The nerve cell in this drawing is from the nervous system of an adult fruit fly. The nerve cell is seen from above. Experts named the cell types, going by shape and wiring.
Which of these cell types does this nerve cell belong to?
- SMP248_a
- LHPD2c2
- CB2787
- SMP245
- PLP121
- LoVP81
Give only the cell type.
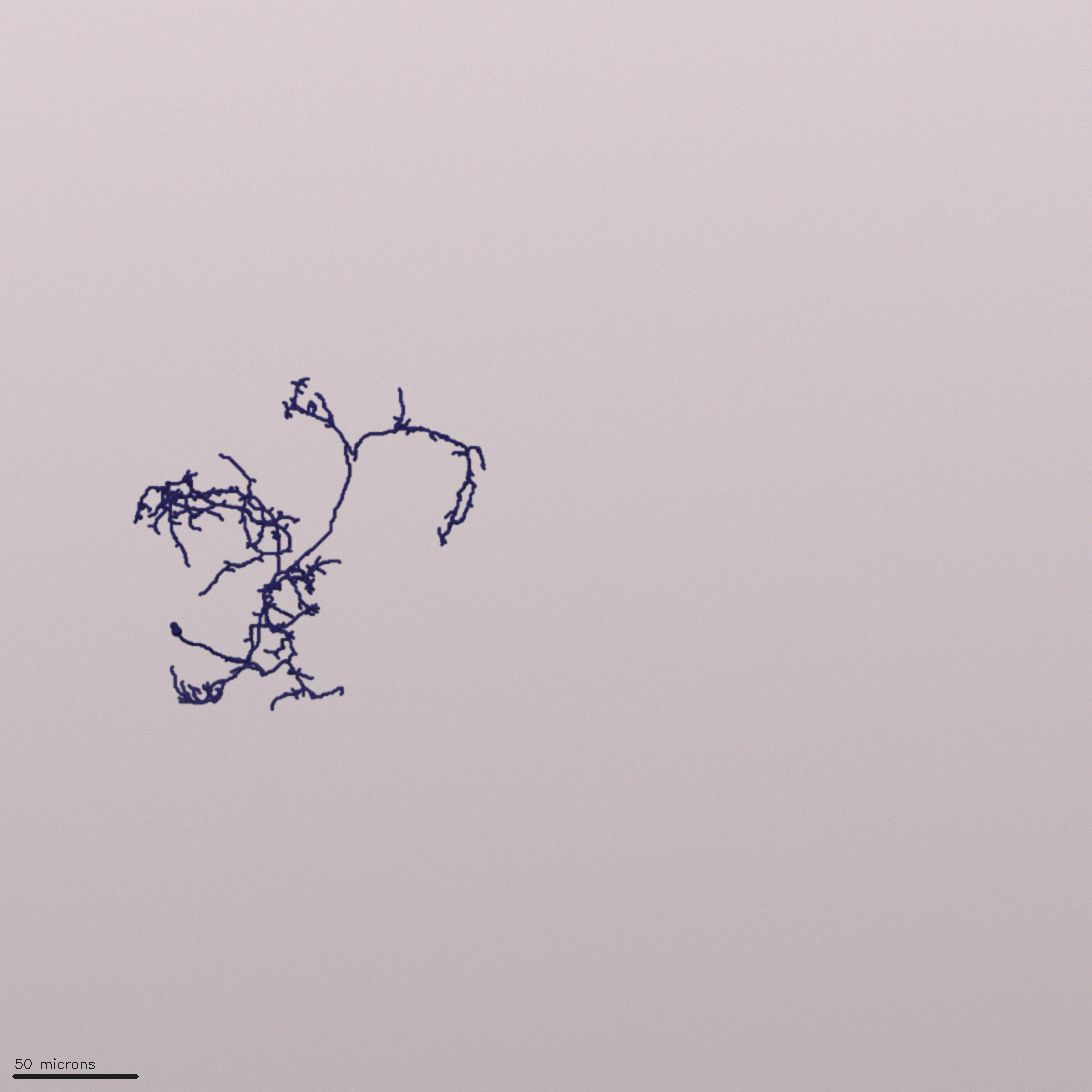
SMP245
